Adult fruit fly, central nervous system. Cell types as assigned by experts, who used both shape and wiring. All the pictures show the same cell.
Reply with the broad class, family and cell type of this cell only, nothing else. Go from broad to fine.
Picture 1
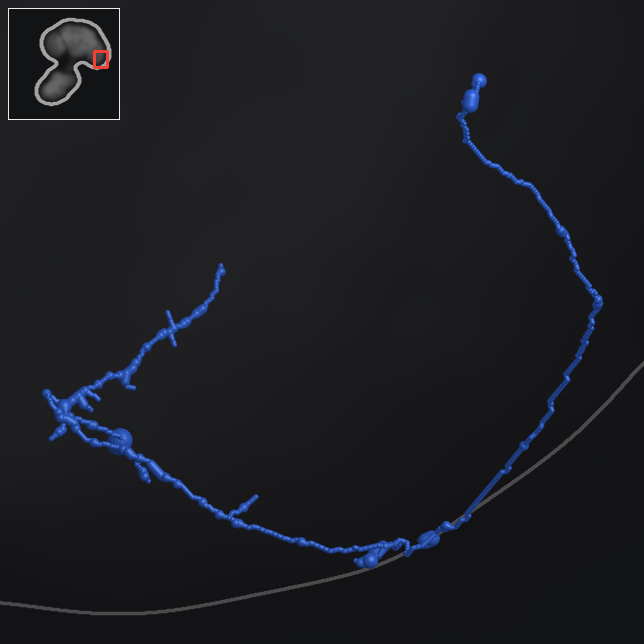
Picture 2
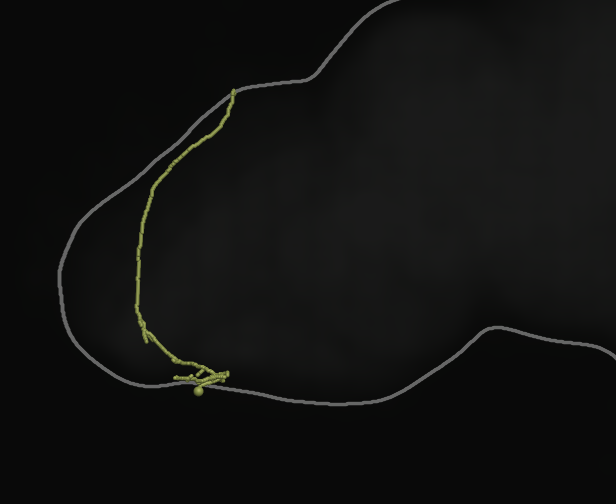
optic-lobe intrinsic neuron; C; C2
